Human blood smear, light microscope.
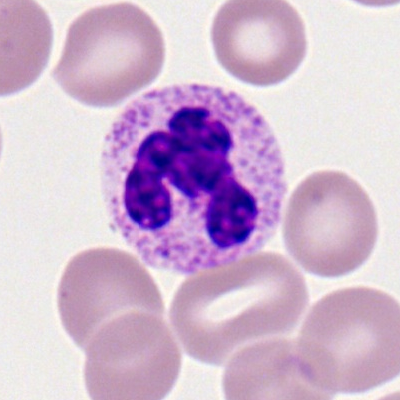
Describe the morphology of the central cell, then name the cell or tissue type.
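Smooth, round outline on this one. Its lobes curve into an arch, and the two end lobes droop downward. Fine lilac granules fill the cytoplasm, and there are no vacuoles in it. It's a segmented neutrophil.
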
